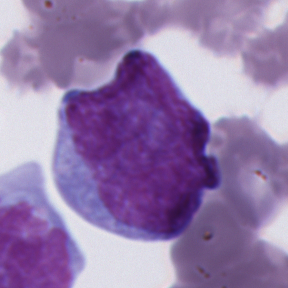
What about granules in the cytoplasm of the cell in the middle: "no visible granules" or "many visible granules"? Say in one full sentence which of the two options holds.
It is a cytoplasm without any visible granules that this cell has.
